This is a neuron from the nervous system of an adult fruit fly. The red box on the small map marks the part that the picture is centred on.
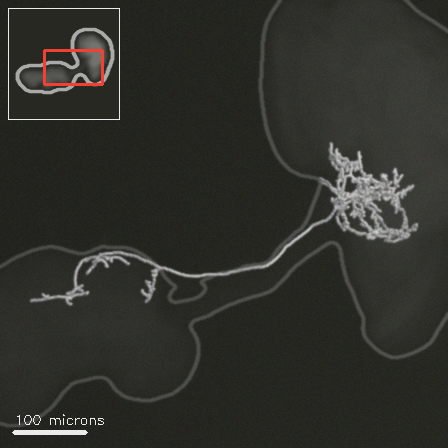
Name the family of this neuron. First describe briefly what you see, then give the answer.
The cell body is on the right of the picture. By the scale bar it is about 550 microns wide in this view. Its broad class is descending neuron. Its family is hemilineage LB5.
